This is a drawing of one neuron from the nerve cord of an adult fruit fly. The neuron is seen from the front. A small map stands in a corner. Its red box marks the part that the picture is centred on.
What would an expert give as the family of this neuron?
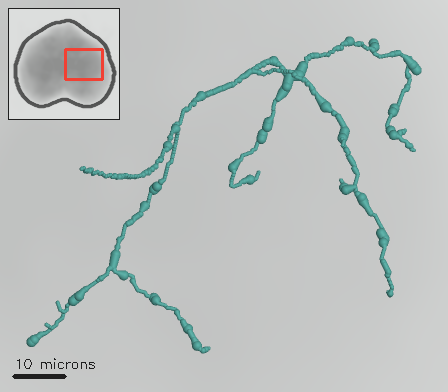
hemilineage MX12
